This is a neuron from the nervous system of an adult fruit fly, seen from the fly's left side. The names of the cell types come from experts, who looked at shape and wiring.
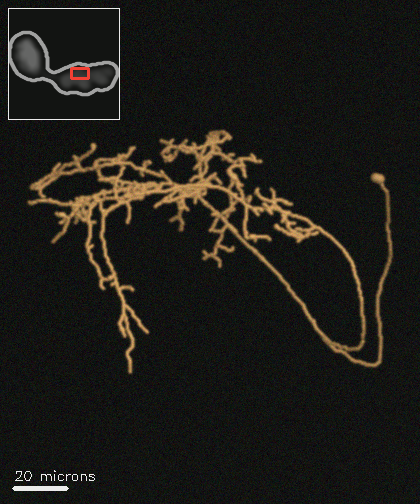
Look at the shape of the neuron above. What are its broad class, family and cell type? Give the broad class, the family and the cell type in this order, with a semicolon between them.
nerve-cord intrinsic neuron; hemilineage 19B; IN19B090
